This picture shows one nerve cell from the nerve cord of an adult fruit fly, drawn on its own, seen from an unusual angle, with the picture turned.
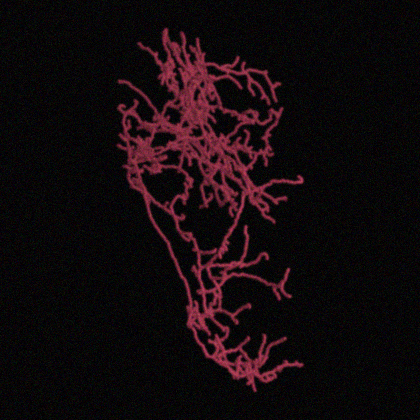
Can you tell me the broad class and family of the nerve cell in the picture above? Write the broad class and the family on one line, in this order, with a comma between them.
nerve-cord intrinsic neuron, hemilineage 19B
